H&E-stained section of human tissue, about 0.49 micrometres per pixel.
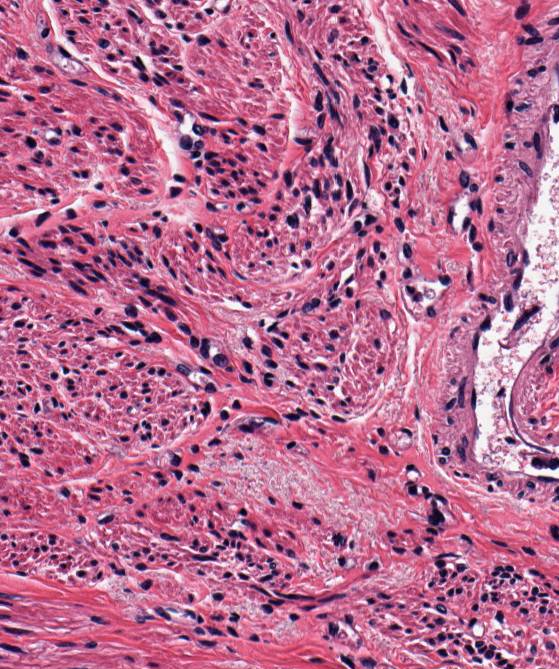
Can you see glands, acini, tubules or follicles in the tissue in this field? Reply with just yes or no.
No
